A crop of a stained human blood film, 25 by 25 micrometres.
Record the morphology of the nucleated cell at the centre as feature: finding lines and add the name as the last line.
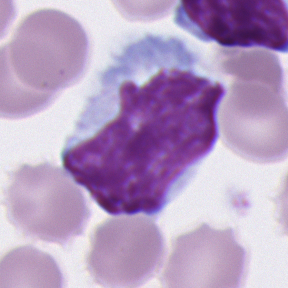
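Nucleus: irregular, angular outline, notched along upper edge
Cytoplasm: pale greyish blue
Border: upper cytoplasmic edge ragged and frilly, not smooth
Granules: none visible
Name: typical lymphocyte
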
